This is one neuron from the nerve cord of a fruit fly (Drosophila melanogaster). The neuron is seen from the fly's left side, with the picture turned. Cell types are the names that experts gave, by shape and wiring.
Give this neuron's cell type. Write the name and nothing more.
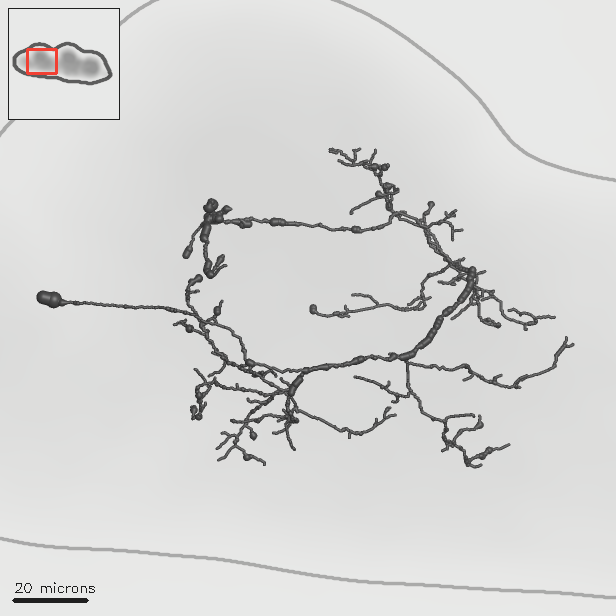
IN09A034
